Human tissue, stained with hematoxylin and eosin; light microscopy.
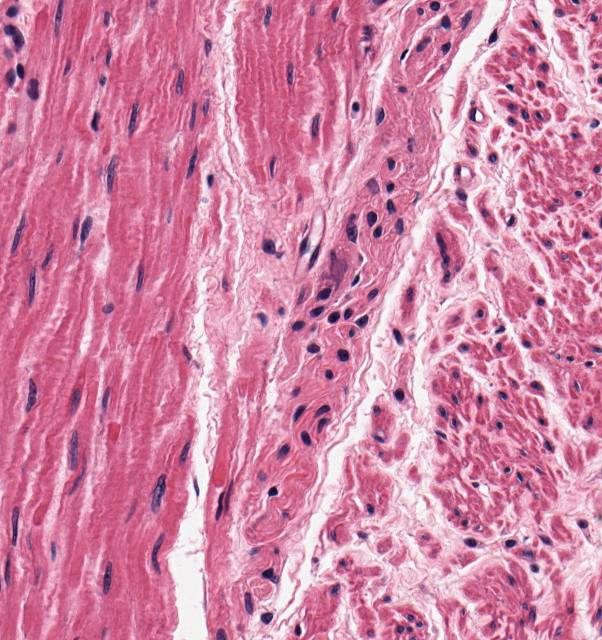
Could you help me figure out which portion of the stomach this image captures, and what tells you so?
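This one's smooth muscle, cut two ways. On the left the fibres run lengthwise, roughly from top to bottom, with elongated dark nuclei lying inside them along their length.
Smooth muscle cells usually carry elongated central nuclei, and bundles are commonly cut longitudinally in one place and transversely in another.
On the right the fibres are cut across or obliquely, showing as closely packed irregular pink profiles, many with a single dark nucleus inside.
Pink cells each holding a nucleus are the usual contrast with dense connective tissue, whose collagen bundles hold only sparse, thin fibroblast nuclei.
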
